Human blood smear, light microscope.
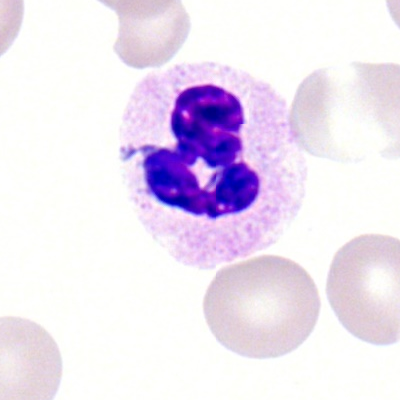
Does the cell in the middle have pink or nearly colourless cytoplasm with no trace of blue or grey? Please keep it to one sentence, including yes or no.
Yes, within this cell, the cytoplasm is pink, salmon or almost colourless and carries no blue or grey.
